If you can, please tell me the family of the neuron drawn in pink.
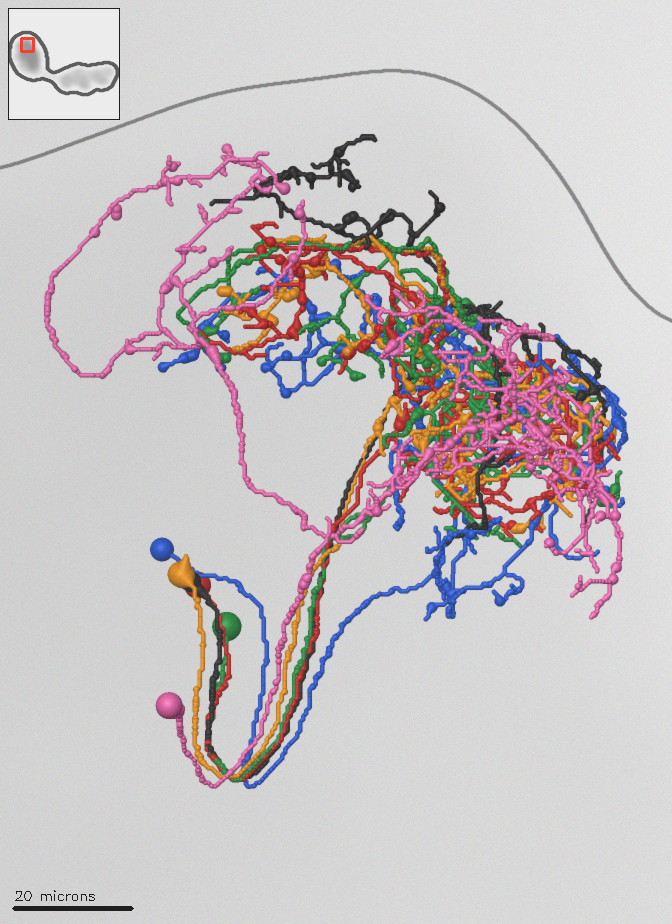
hemilineage VPNl&d1_dorsal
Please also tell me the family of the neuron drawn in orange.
hemilineage VPNl&d1_dorsal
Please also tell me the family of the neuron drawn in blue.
hemilineage LHl4_dorsal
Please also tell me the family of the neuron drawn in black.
hemilineage VPNl&d1_dorsal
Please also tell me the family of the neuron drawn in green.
hemilineage VPNl&d1_dorsal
